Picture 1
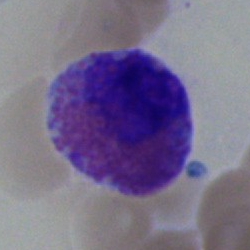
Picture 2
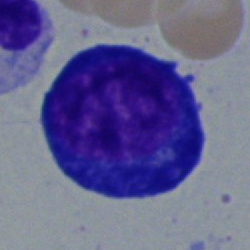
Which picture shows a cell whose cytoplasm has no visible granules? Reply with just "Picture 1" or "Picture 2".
Picture 2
